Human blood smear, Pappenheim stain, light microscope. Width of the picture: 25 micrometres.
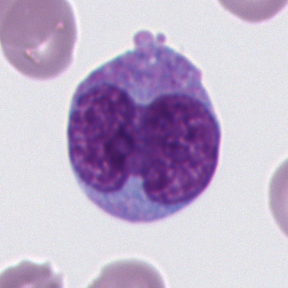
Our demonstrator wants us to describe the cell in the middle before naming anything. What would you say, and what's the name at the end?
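First, the nucleus has two lobes, and the deepest notch between them lies at its lower edge. Second, the cytoplasm beneath the nucleus is pale greyish-blue, while above it there are fine purplish granules. Third, small round blebs push out from the top edge of the cell. The cell is an atypical promyelocyte.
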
